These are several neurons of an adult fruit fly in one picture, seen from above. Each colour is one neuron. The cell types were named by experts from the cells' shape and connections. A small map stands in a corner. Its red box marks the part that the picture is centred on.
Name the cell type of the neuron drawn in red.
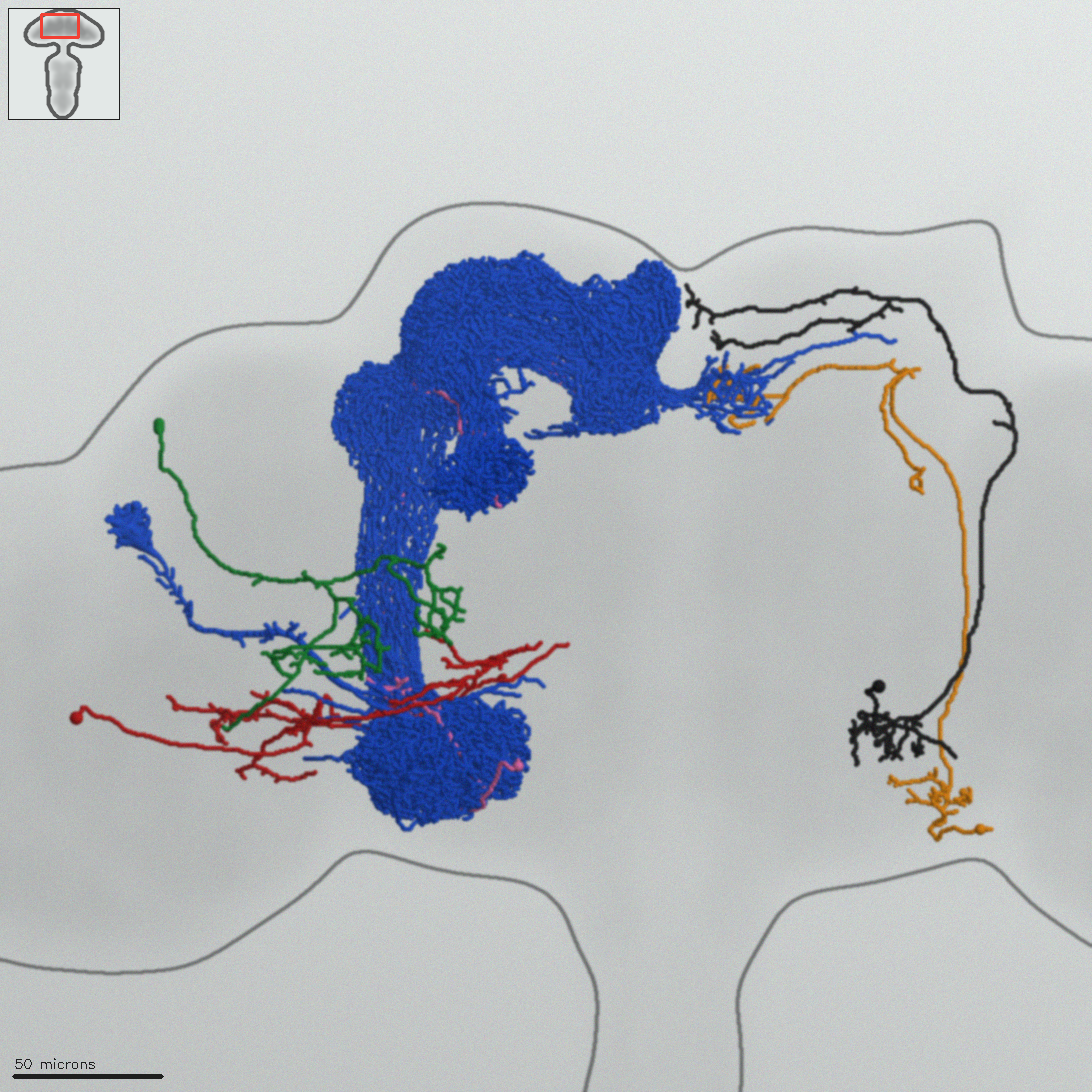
SLP322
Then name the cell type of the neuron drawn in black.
KCg-m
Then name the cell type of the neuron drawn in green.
SLP204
